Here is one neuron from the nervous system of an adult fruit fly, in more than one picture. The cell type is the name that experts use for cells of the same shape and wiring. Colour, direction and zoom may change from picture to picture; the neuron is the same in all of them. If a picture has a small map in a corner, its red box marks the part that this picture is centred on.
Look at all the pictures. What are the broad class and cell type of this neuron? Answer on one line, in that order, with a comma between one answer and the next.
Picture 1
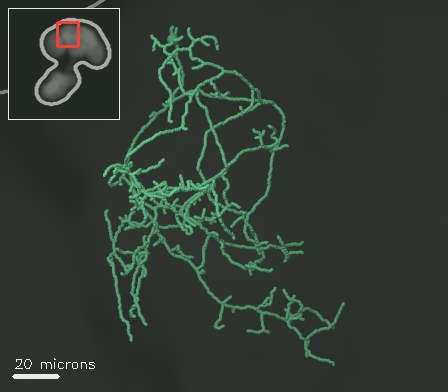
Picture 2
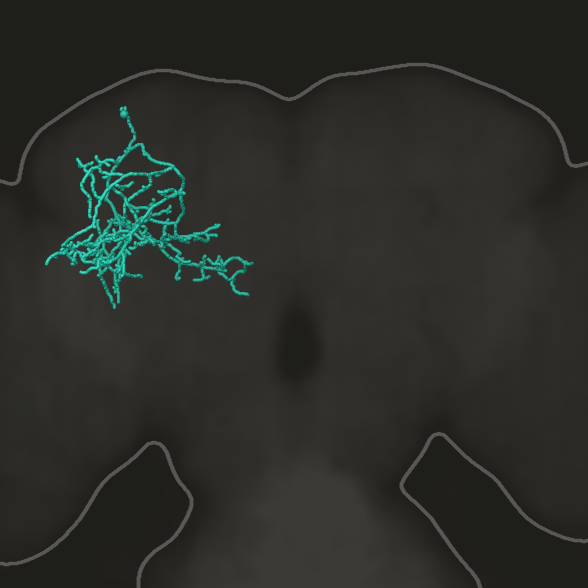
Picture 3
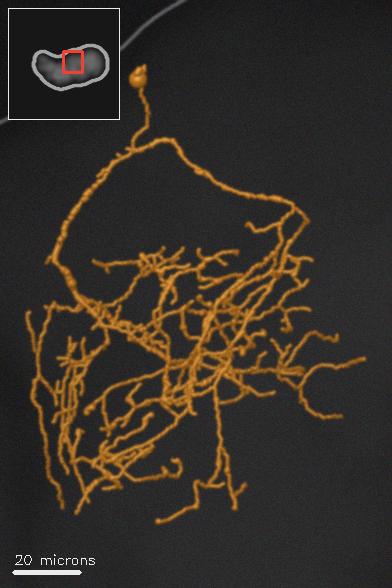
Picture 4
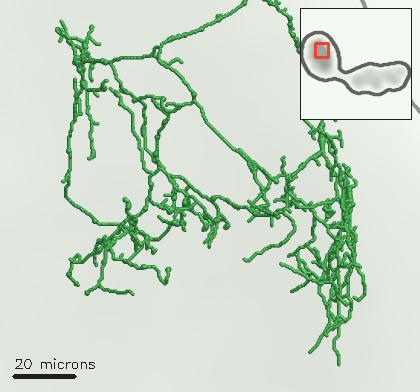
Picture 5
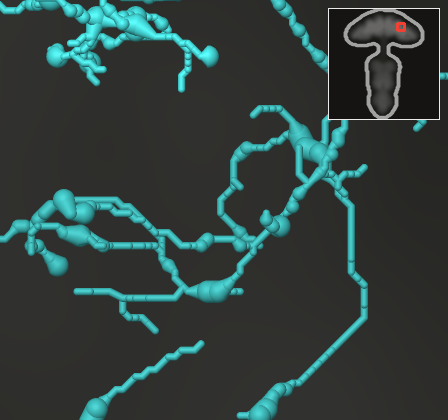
central-brain intrinsic neuron, PLP079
